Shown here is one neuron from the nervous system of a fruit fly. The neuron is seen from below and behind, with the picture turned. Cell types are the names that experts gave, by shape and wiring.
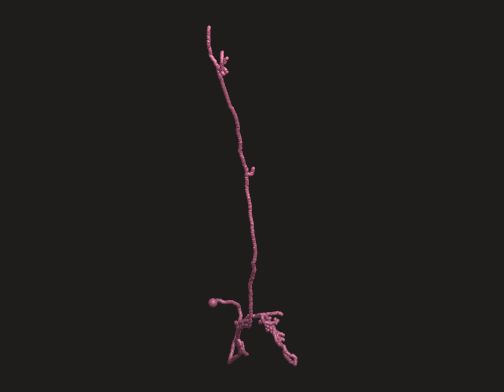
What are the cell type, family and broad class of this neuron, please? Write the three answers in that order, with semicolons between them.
DNpe008; hemilineage PSp2; descending neuron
